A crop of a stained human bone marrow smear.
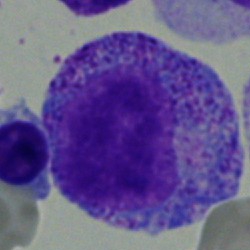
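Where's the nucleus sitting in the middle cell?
Off-centre, over toward the left side.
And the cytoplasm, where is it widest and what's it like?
Its widest band is on the right, it's pale blue between the granules, and it's crowded with many purple granules.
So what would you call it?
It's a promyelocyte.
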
